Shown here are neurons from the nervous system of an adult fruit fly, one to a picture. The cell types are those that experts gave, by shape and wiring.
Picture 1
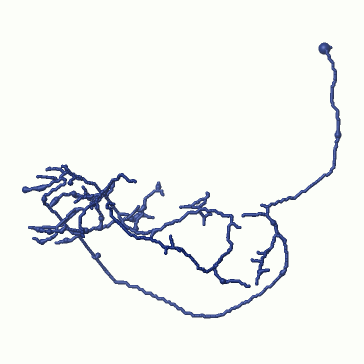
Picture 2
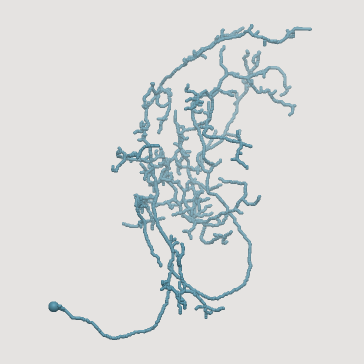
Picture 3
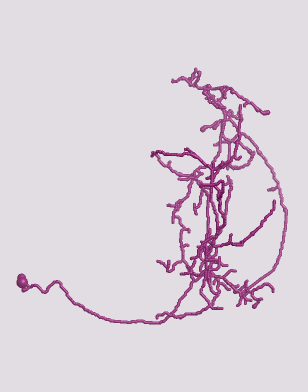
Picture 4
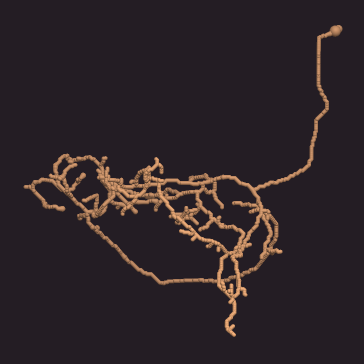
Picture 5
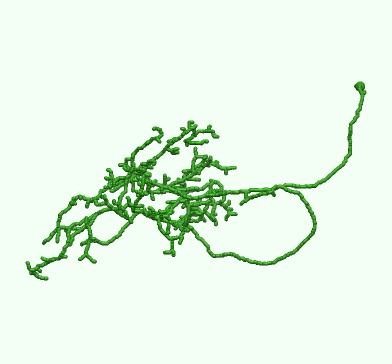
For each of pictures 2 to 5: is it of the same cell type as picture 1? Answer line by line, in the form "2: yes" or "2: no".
2: no
3: no
4: yes
5: no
